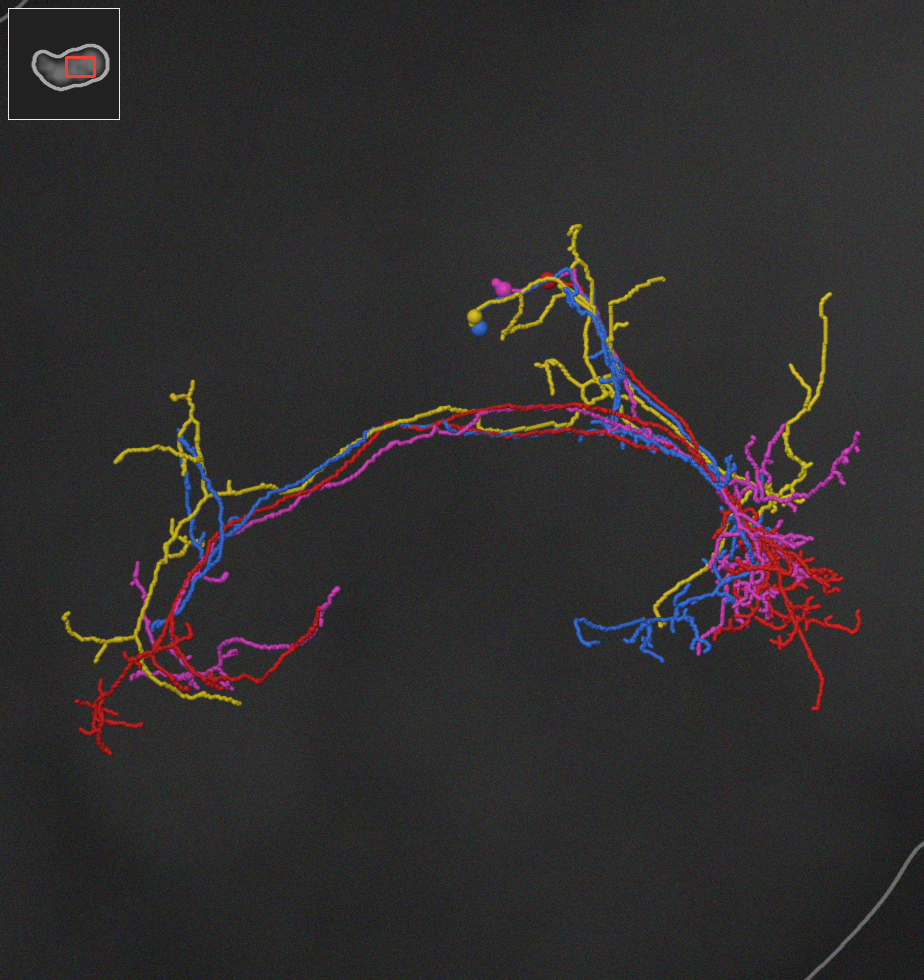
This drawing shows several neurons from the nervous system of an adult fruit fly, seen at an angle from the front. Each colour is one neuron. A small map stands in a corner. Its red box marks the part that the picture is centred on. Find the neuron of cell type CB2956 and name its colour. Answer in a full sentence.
The colour is yellow.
